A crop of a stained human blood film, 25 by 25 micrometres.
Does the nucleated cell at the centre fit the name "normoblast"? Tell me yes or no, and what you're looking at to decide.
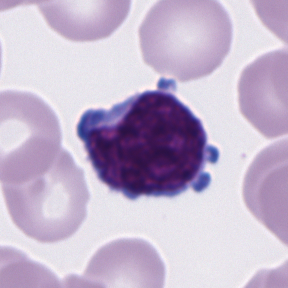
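The nucleus fills about 80% of the cell's area, which goes with typical lymphocyte.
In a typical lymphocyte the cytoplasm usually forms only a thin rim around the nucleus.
The nucleus measures about 11 by 9 micrometres, so it is not sharply round, which goes against normoblast.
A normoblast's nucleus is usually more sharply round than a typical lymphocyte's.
The chromatin is dark purple and coarsely clumped, with no distinct nucleolus, and the cytoplasm holds no coarse granules. The outline is irregular and bumpy, with a bud on top. So normoblast does not fit; this is a typical lymphocyte.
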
